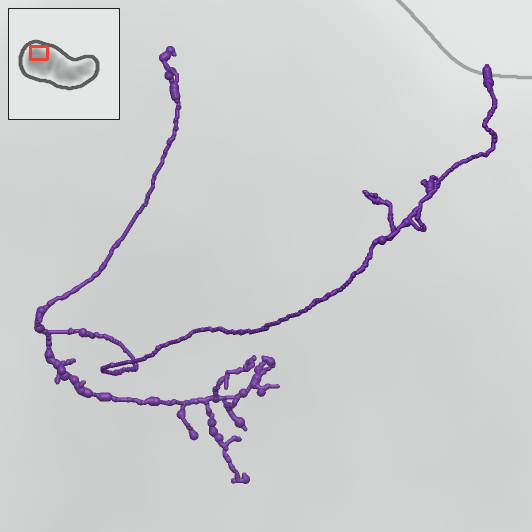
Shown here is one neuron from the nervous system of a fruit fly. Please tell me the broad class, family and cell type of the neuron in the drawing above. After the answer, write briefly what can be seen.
Its broad class is central-brain intrinsic neuron. The name of its family is class Kenyon Cell. The cell type is KCa'b'-ap1. In this view it is about as wide as it is tall.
